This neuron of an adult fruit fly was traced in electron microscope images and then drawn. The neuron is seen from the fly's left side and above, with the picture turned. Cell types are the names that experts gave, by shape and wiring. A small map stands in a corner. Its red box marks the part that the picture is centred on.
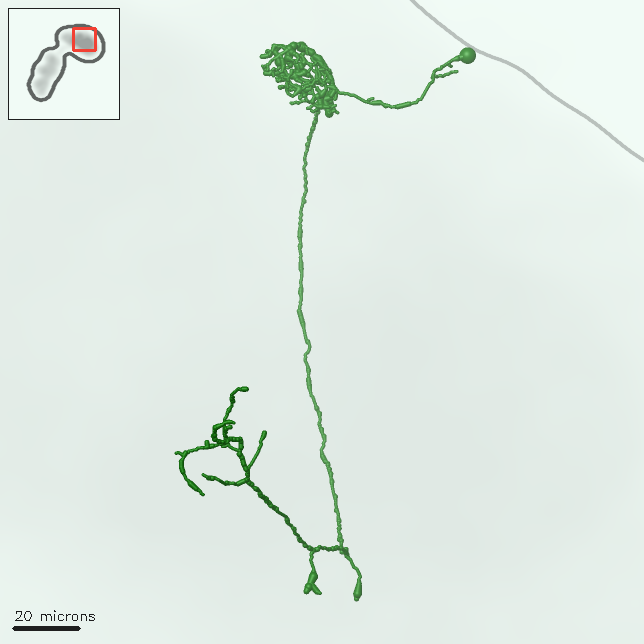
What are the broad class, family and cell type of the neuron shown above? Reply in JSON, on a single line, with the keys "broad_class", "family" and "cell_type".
{"broad_class": "central-brain intrinsic neuron", "family": "hemilineage ALad1", "cell_type": "DL2d_adPN"}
